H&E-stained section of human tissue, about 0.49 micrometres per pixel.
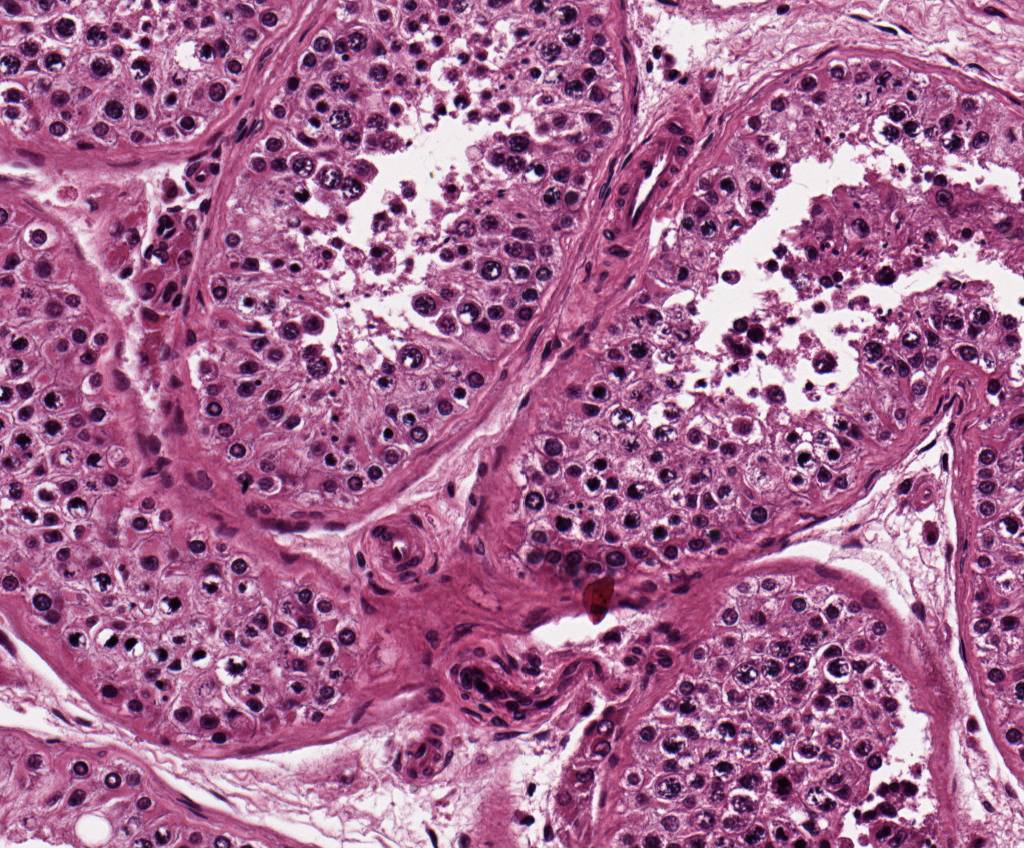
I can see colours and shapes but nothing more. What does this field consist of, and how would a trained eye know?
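Now, this is the seminiferous tubule: several large rounded tubules cut across, narrow stroma strips between them. See how a stratified epithelium many cells thick fills most of each one.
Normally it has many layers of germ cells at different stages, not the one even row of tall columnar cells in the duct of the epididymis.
In the middle layers, look for large round nuclei with coarse, clumped dark chromatin.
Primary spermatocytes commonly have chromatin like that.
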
